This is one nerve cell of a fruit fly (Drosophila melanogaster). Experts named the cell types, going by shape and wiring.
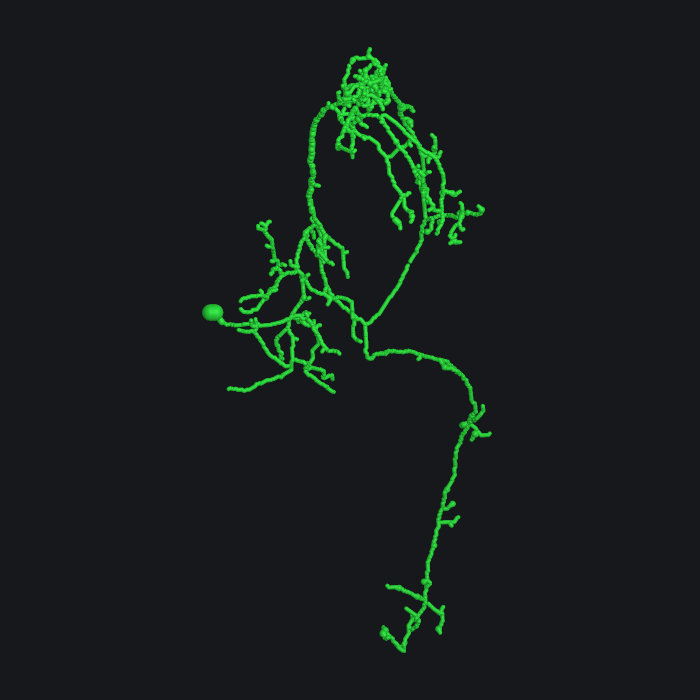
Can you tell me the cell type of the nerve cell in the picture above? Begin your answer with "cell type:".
cell type: SMP703m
